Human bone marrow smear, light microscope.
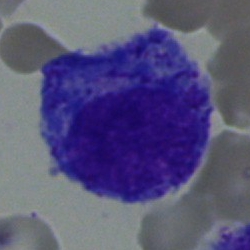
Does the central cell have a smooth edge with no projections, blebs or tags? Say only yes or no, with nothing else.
No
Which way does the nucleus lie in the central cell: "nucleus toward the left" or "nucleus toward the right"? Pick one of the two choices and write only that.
Nucleus toward the right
